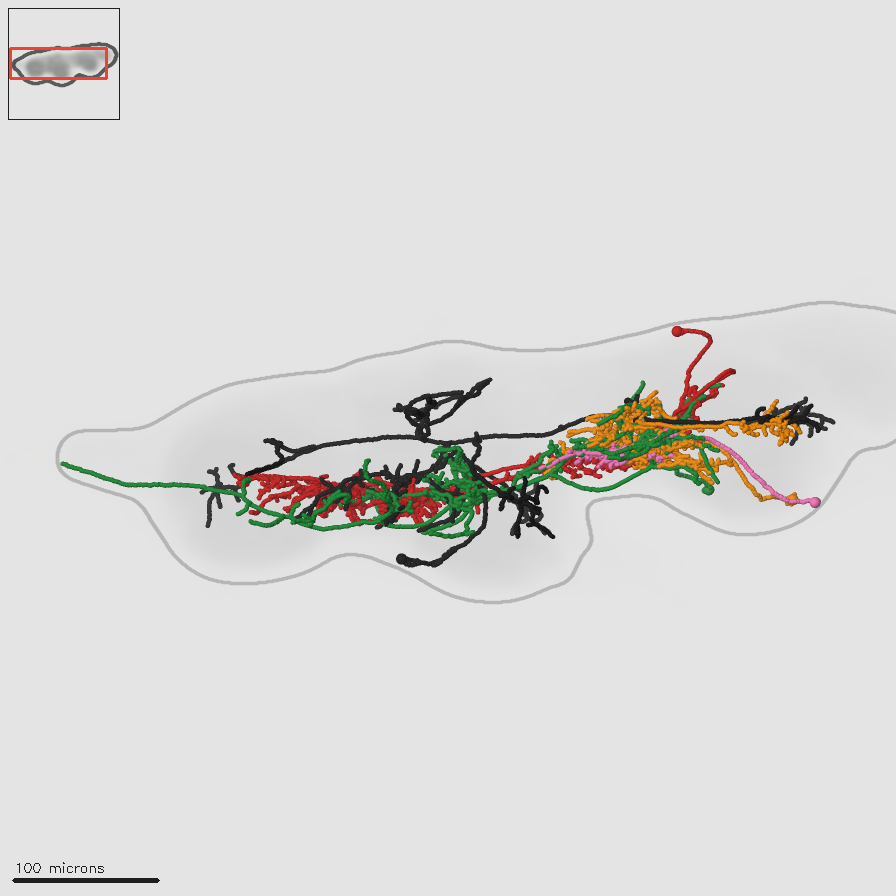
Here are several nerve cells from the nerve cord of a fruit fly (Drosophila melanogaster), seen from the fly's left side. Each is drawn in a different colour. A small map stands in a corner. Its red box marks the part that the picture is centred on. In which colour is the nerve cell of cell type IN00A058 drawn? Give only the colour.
pink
